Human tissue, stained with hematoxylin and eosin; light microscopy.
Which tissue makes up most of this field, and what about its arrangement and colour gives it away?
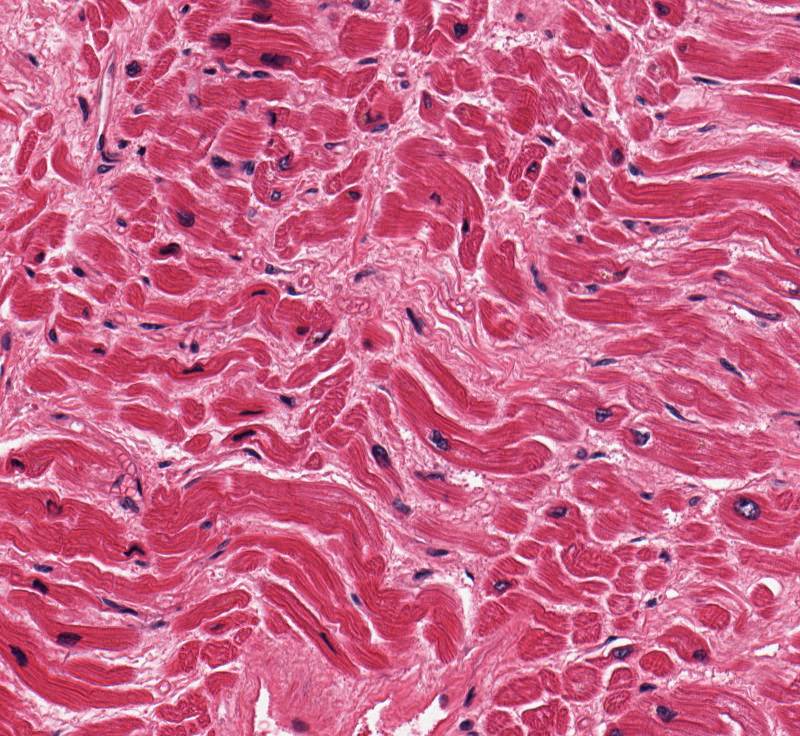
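Myocardium. Fibres run in many directions, cut lengthwise and across: swirling pattern throughout.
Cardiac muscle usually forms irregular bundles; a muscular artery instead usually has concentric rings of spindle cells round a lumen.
Some nuclei have a pale clear halo, e.g. cell at right edge below middle.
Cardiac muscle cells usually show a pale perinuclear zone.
Pale pink wispy collagen fills spaces between fibres, widest centre and upper left. Small cells with dark, slender, elongated nuclei lie scattered in the stroma.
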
